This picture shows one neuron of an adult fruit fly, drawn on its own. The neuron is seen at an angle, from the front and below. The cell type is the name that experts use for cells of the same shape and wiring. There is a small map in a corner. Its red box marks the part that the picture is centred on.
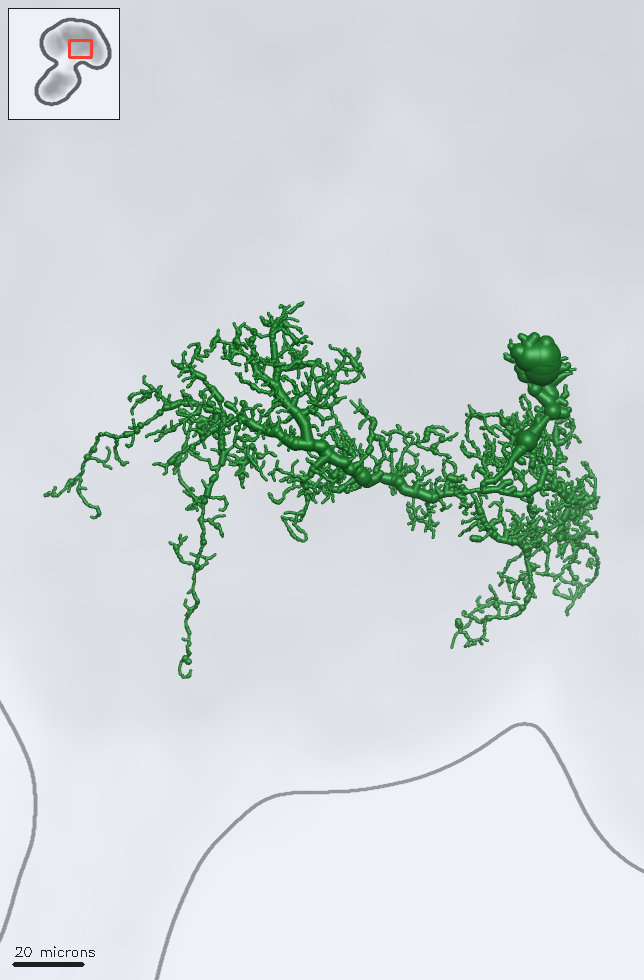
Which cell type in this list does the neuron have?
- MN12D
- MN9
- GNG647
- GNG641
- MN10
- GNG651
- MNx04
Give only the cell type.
MN12D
